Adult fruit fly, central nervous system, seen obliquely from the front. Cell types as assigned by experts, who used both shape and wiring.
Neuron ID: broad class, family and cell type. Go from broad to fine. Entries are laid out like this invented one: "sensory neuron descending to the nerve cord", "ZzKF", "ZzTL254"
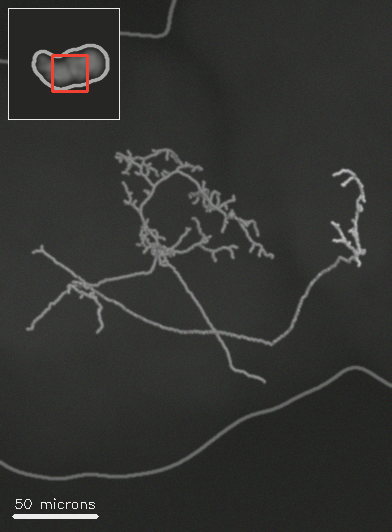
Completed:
"ascending neuron", "hemilineage 07B", "AN07B042"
